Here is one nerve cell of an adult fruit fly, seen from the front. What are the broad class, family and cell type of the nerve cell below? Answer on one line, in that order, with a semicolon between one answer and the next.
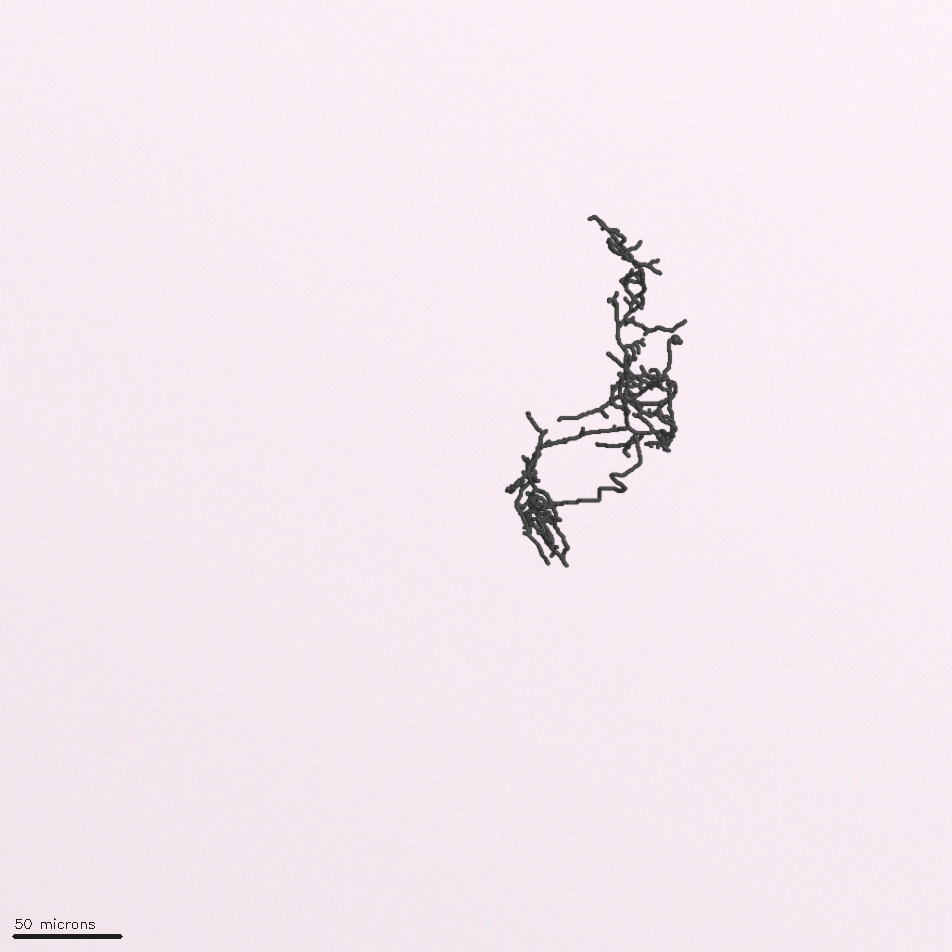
central-brain intrinsic neuron; hemilineage SMPpv2_ventral; SIP135m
